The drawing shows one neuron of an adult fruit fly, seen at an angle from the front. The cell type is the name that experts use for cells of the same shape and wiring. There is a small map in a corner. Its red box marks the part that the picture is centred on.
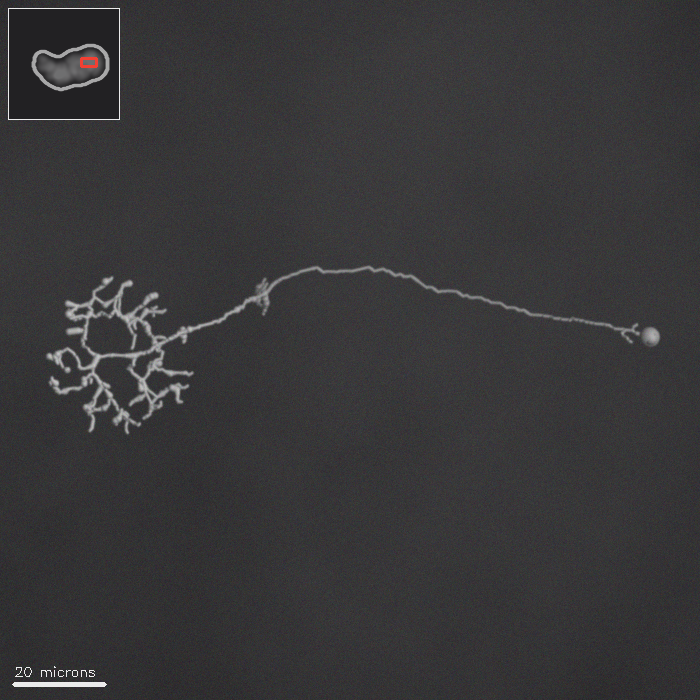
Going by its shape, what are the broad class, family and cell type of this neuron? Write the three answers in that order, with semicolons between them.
central-brain intrinsic neuron; hemilineage EBa1; ER3d_b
